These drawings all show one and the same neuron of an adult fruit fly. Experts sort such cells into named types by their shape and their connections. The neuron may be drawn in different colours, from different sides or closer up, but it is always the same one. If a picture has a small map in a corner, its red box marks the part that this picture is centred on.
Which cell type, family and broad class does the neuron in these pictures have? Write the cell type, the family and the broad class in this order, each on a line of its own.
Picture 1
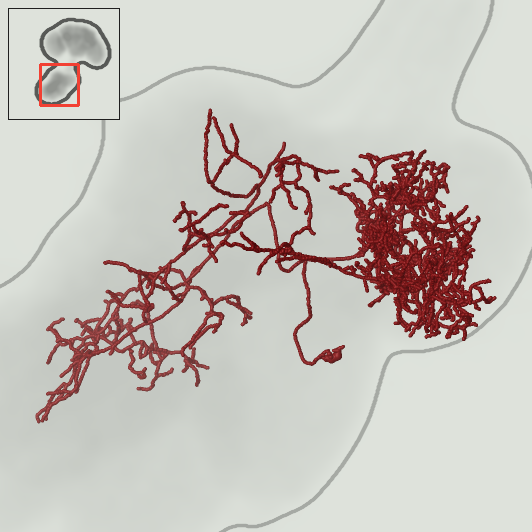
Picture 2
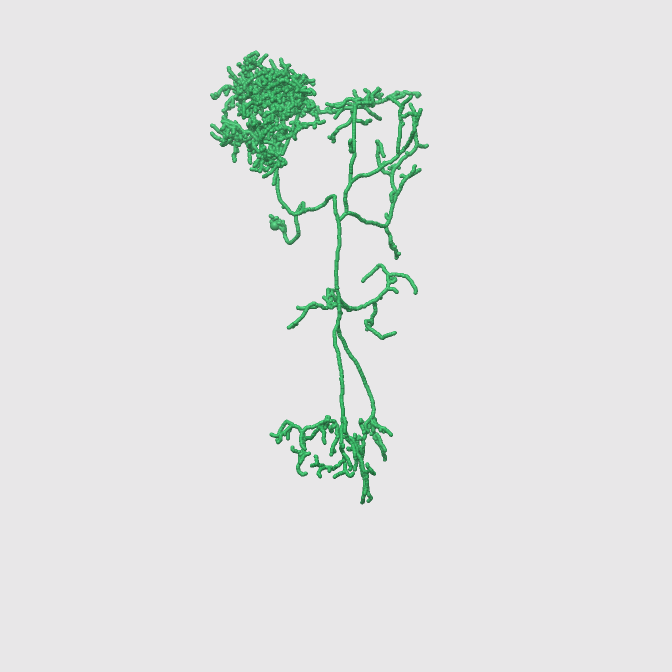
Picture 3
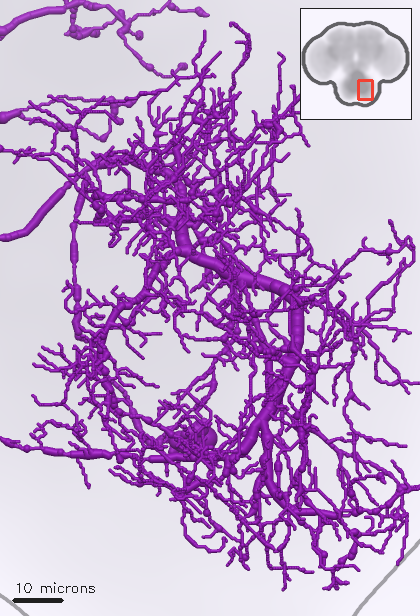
IN10B001
hemilineage 10B
nerve-cord intrinsic neuron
